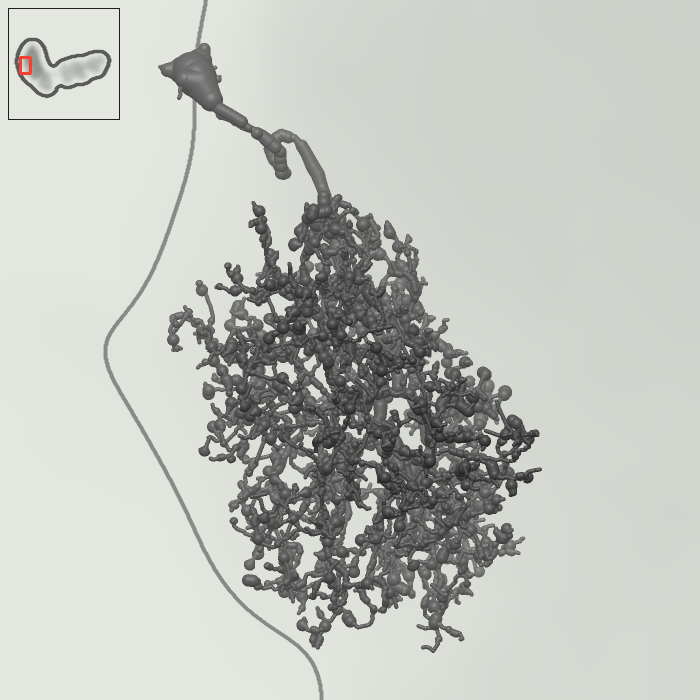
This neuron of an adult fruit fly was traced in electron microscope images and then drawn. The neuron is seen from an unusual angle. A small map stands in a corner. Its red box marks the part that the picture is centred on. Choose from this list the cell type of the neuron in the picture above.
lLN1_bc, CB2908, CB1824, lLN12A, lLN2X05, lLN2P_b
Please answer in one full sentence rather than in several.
The cell type carried by this neuron is lLN1_bc.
